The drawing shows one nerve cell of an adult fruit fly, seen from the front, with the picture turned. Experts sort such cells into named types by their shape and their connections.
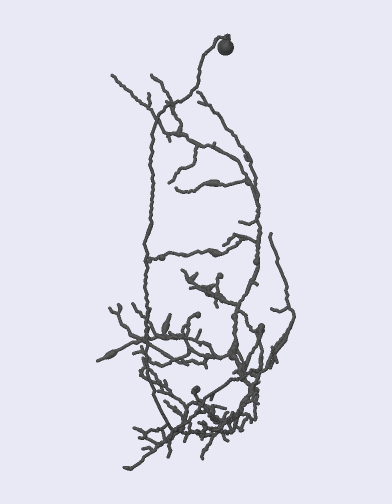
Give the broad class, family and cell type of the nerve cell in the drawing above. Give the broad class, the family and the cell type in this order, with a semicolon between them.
nerve-cord intrinsic neuron; hemilineage 08A; IN08A047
